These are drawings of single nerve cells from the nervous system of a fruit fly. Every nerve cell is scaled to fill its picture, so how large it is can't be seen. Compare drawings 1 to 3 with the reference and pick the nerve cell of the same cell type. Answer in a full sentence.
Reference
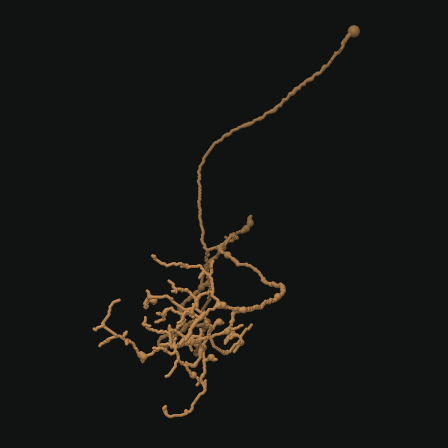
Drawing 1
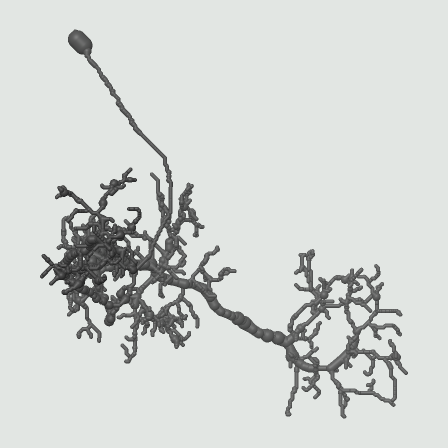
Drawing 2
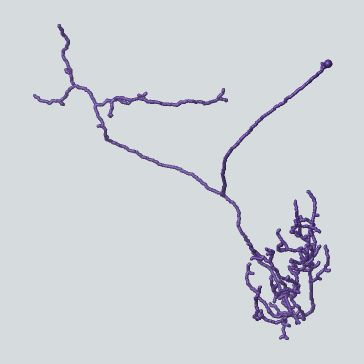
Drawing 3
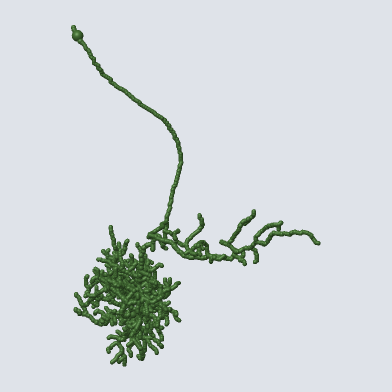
Drawing 2 is of the same cell type.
